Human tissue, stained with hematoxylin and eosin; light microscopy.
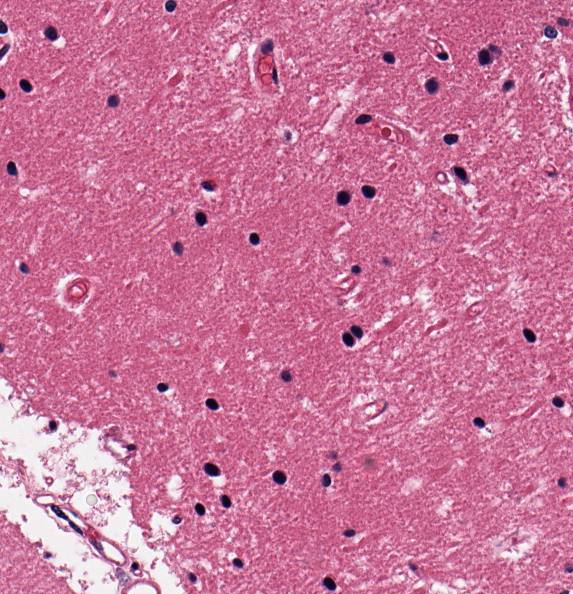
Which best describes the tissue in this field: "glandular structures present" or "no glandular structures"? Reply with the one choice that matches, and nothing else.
No glandular structures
